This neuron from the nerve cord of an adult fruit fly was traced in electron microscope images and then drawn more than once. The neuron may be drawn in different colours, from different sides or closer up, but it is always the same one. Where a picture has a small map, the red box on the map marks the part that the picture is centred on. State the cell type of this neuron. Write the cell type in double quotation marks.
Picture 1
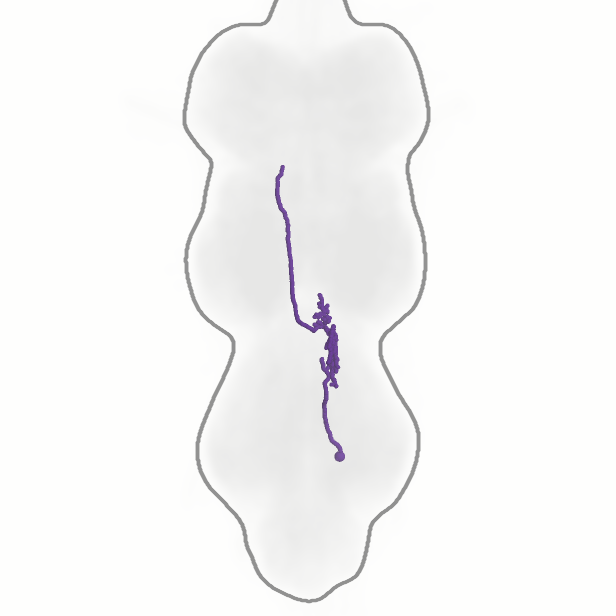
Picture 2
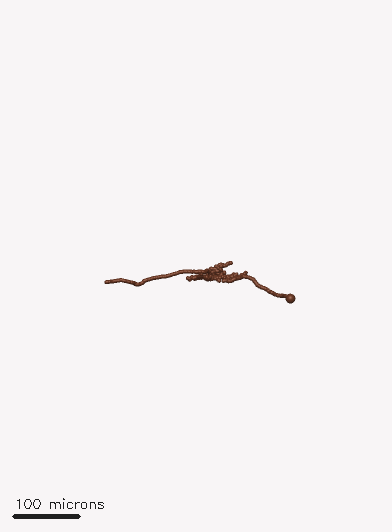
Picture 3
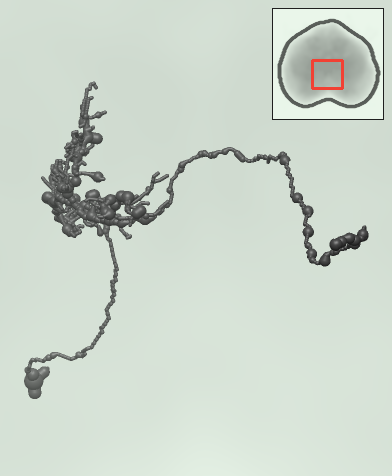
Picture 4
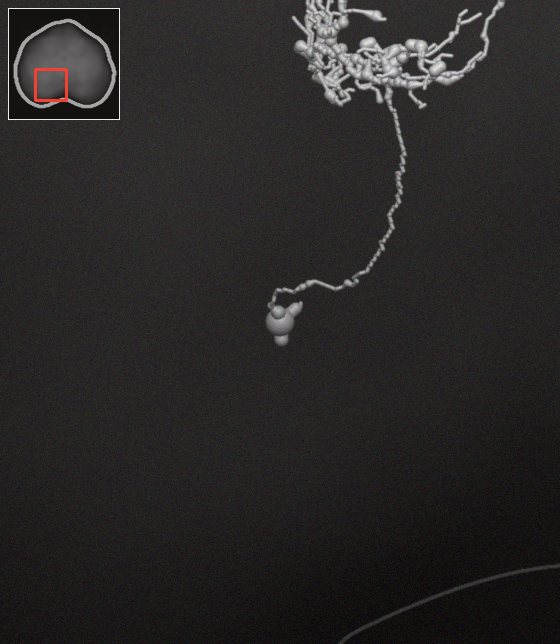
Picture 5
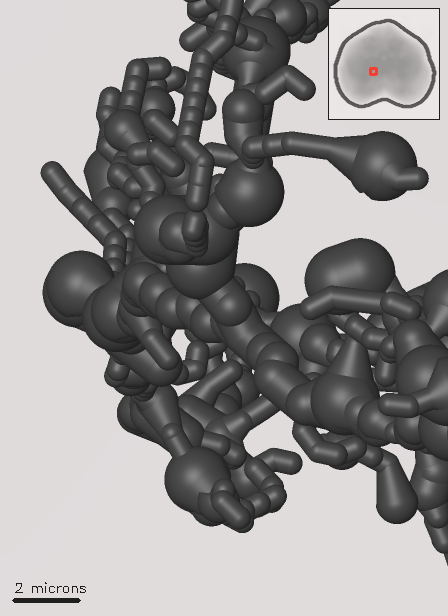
"IN10B050"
